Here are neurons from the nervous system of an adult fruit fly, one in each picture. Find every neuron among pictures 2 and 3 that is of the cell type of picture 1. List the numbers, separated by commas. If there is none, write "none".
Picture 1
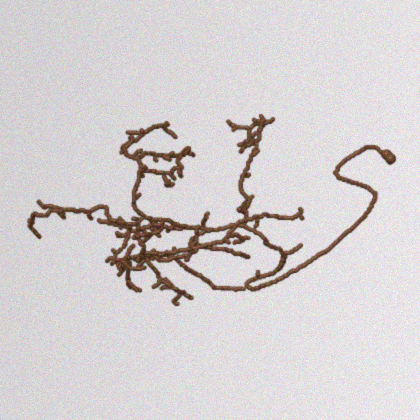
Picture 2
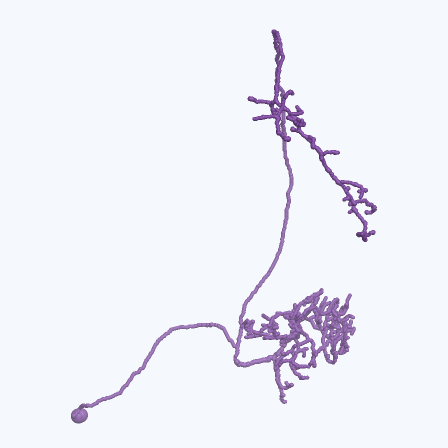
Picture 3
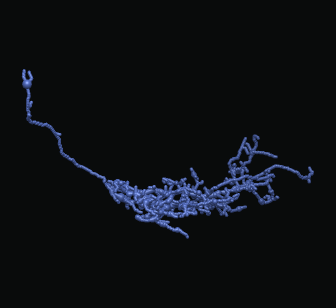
none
